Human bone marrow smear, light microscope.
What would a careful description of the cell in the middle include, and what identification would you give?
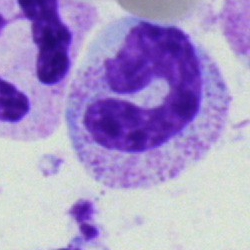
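Start with the nucleus: it is a thick, curved band bent into a C, and the open side of that C faces left. Below the nucleus you will find the widest rim of cytoplasm, with fine pink-violet granules scattered all through it. This is a band neutrophil.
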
